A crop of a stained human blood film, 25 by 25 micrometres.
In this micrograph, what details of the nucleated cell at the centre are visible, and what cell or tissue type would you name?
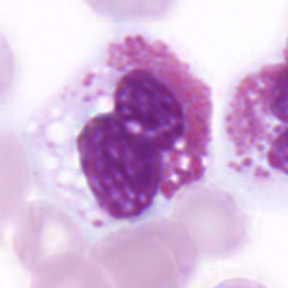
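Two nuclear lobes pressed close together, one upper right, one lower left. Chromatin dark purple, coarsely clumped. No nucleoli seen. Cytoplasm holds many coarse round reddish granules. Eosinophil.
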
